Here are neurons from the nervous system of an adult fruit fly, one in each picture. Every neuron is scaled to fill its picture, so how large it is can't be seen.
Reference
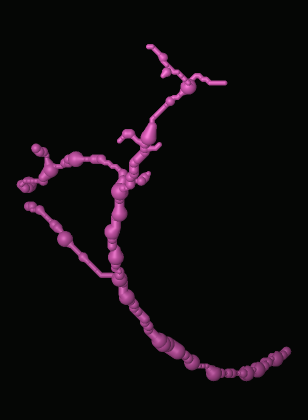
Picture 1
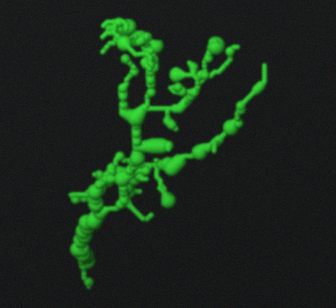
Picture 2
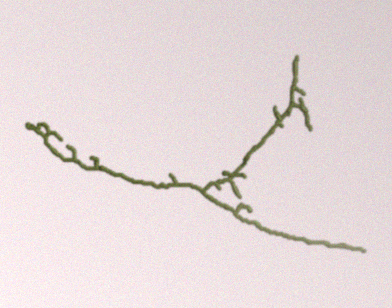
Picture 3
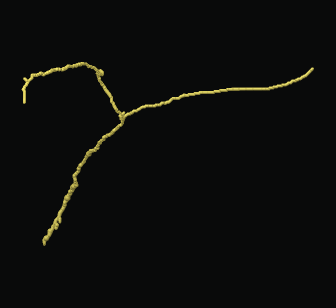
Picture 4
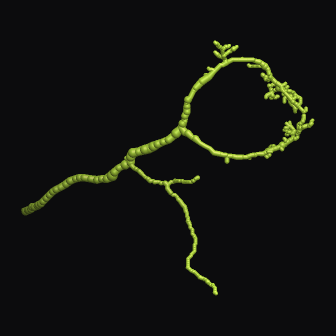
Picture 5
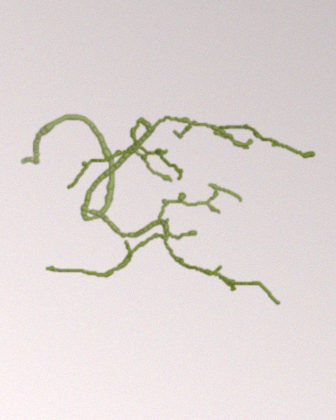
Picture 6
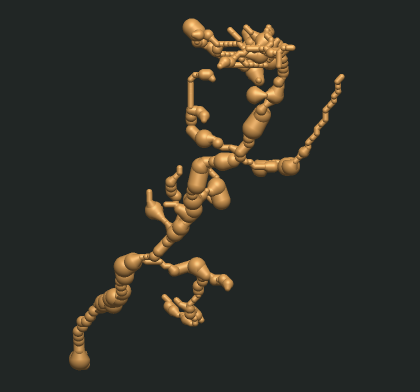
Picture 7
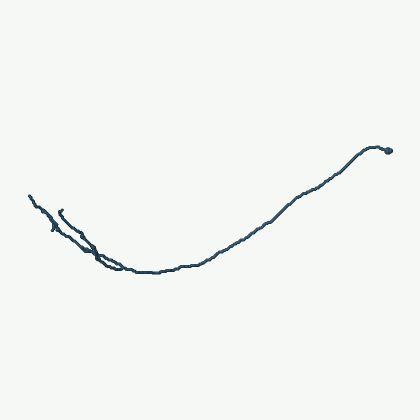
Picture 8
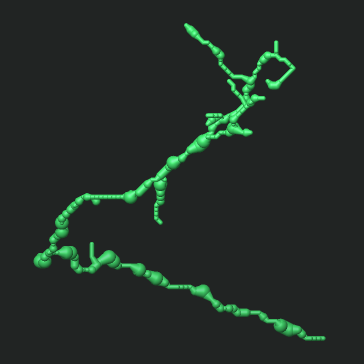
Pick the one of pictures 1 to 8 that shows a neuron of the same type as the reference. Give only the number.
8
